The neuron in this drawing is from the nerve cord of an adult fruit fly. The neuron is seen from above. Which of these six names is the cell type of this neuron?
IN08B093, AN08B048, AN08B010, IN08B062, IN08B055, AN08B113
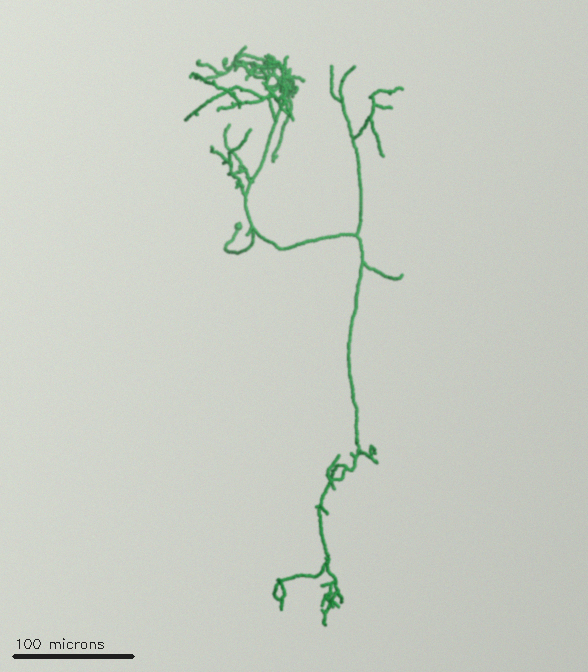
IN08B062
